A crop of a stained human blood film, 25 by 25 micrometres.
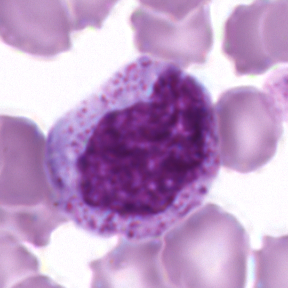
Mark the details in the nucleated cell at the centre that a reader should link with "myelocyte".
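Let me see: the outline is round and smooth, and the nucleus sits off-centre towards the upper right of the cell. The cytoplasm looks pale lilac-grey.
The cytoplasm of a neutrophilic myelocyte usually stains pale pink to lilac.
So the lilac in it goes with a myelocyte, while the grey tinge lies outside that usual pink-to-lilac range.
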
